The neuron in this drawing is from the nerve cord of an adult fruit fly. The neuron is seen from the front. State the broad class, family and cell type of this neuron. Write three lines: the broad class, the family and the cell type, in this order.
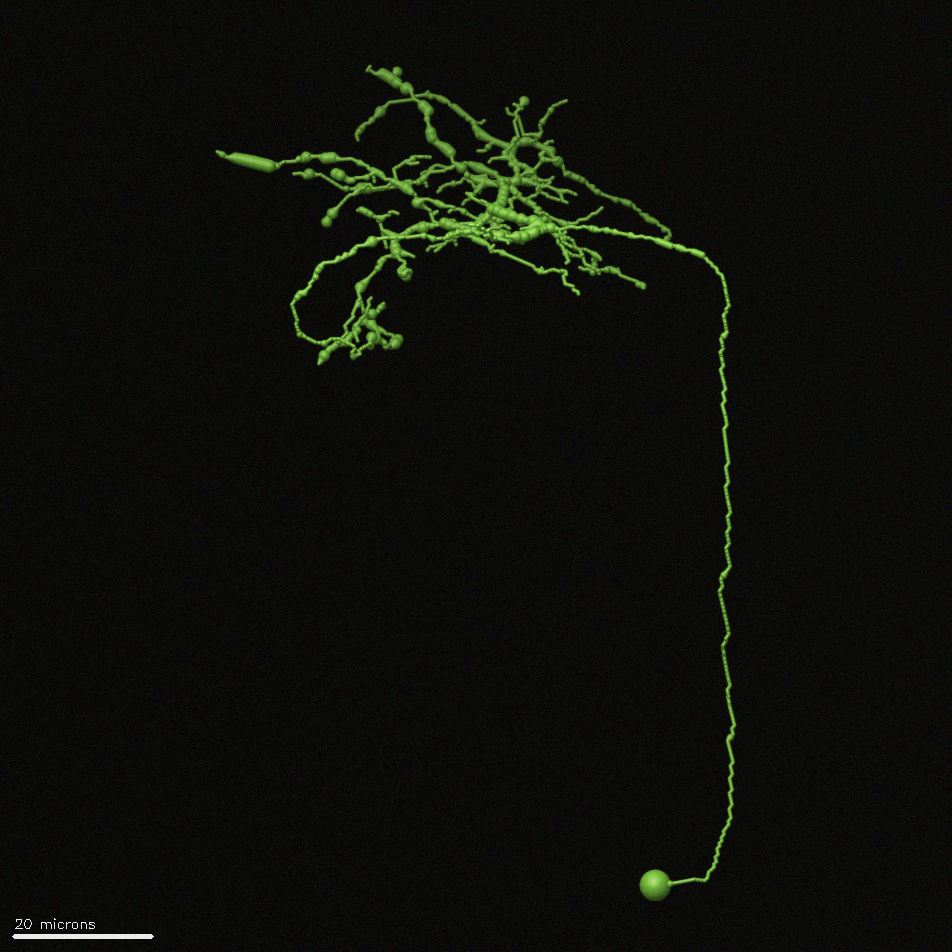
nerve-cord intrinsic neuron
hemilineage 02A
IN02A043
